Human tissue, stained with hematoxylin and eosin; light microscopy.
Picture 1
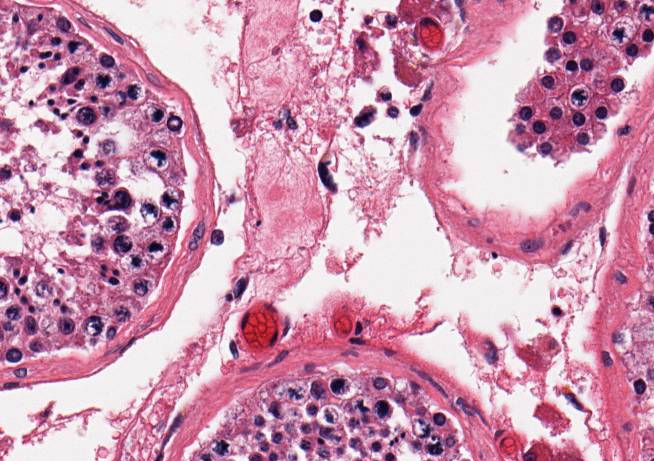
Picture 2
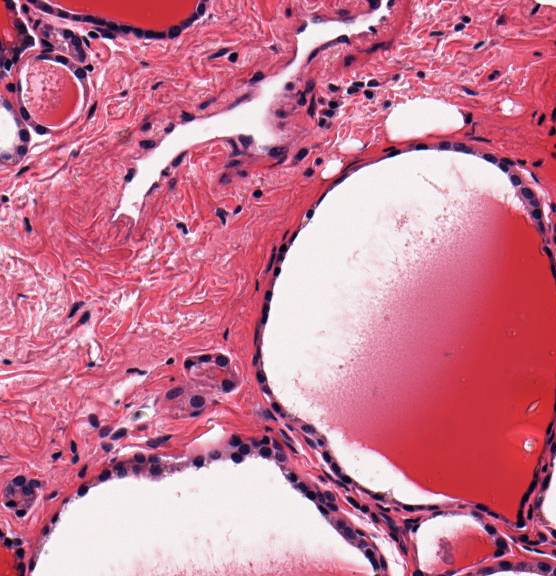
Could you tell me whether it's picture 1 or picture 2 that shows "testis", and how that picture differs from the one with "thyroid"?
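The testis is in picture 1, and the thyroid in picture 2. The testis tubules are filled with many round cells with dark, round nuclei, while each thyroid follicle is lined by a single layer of flattened to low cuboidal cells.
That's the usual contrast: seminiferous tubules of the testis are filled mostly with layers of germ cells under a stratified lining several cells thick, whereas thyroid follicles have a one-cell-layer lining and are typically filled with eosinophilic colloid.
And here the largest follicle, filling much of the right half, holds homogeneous deep pink-red colloid with a pale unstained zone along its left side. The thyroid lining nuclei are small, dark, round to oval, evenly spaced and not overlapping, and bands of pink fibrous stroma separate follicles of varying size. Between the testis tubules, the central interstitium holds pale pink, wispy material with only a few scattered dark nuclei, and small round vessels packed with bright red blood cells sit at the top centre and lower centre-left.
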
